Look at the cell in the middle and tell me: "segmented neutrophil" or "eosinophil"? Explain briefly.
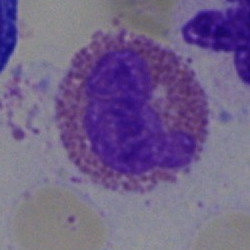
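This is an eosinophil. Its cytoplasm is packed with coarse granules.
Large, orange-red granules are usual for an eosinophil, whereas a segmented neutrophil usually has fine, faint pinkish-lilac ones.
The nucleus stains deep purple and has an irregular, indented outline, with a band of granular cytoplasm surrounding it on all sides.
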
